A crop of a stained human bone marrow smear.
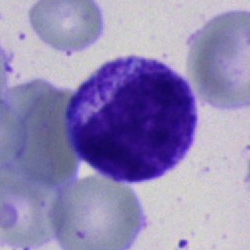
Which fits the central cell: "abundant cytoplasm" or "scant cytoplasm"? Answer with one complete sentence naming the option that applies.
There is only scant cytoplasm around the nucleus of this cell.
